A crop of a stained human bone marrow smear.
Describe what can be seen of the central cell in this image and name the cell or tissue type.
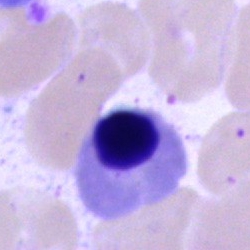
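Smooth outline on this one, no surface projections. Cytoplasm's pale greyish blue, and there's a moderate amount of it, more than just a thin rim around the nucleus. No granules in it either. It's an erythroblast, the central cell.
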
